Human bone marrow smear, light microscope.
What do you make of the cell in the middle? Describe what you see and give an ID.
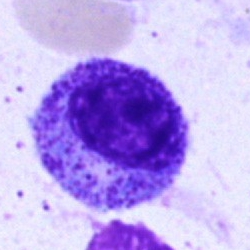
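Let me see: the outline is round. The nucleus isn't centred; it's pushed toward the upper right. Its chromatin stains dark purple, and the cytoplasm around it is pale blue. This one is a myelocyte.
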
